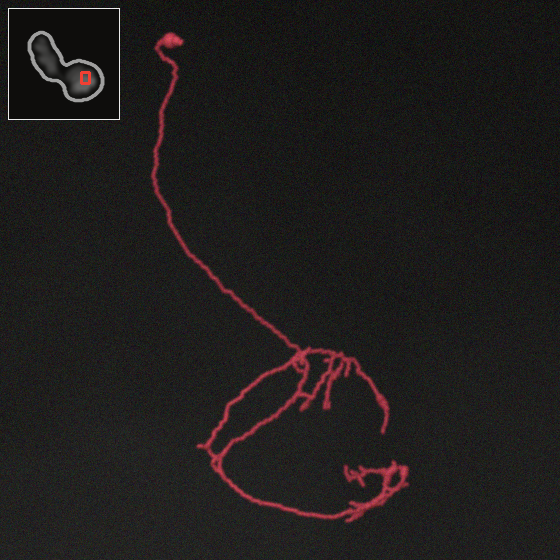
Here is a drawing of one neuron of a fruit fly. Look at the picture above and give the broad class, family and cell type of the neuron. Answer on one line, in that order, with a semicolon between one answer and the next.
central-brain intrinsic neuron; class CX; vDeltaM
